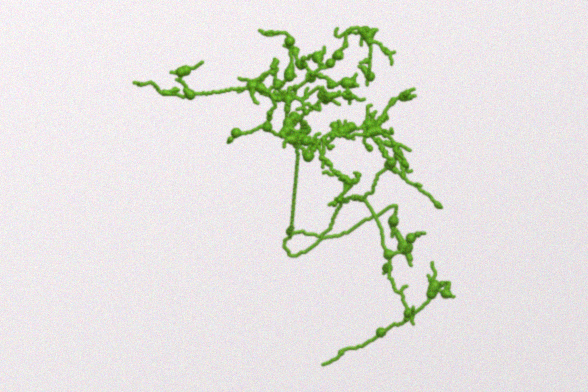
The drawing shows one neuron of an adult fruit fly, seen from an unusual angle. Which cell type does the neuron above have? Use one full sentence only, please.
This neuron falls under the cell type AVLP232.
